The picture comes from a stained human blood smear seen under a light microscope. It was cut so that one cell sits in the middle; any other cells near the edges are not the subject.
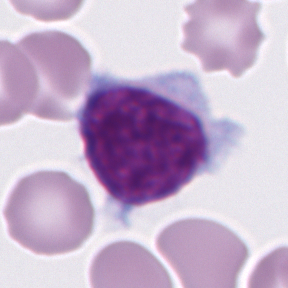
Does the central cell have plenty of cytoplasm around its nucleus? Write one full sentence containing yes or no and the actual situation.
No, the cell's cytoplasm is limited to a thin rim.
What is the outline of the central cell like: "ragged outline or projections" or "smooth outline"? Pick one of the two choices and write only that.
Ragged outline or projections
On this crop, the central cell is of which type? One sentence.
For this crop, the cell in the middle is a hairy cell.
